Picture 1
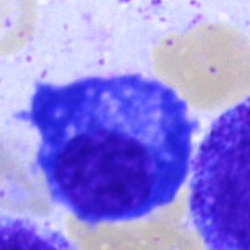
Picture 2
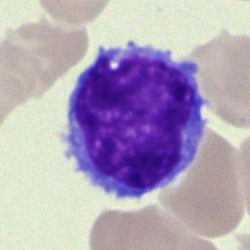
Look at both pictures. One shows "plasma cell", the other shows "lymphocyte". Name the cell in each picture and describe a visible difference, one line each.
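Picture 1 – plasma cell. The cytoplasm is abundant and stains a deep blue.
Picture 2 – lymphocyte. The cytoplasm forms only a narrow blue rim around the nucleus.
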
